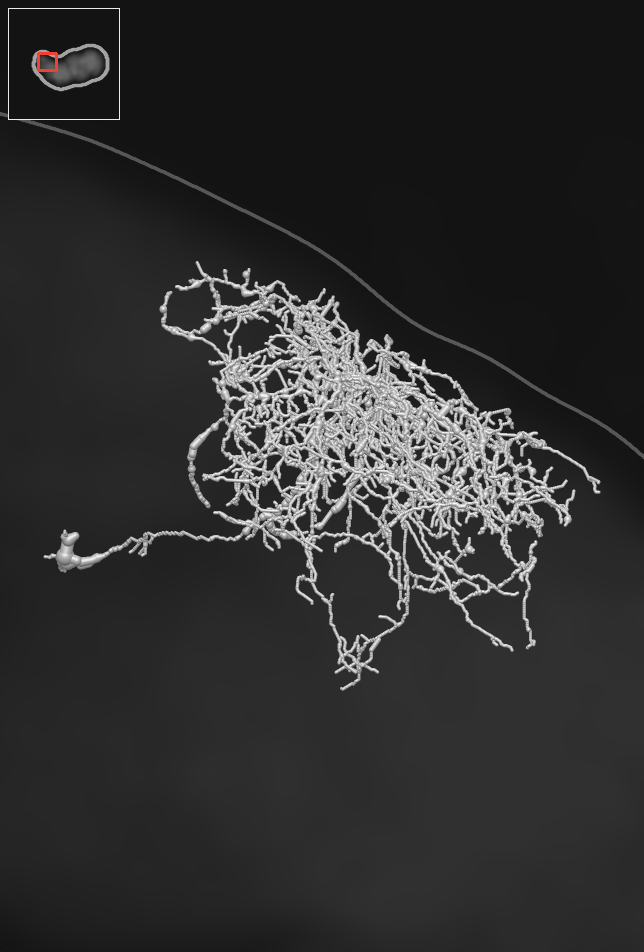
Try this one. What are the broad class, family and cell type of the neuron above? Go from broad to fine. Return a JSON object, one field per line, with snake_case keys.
{
 "broad_class": "nerve-cord intrinsic neuron",
 "family": "hemilineage 00A",
 "cell_type": "IN00A017"
}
